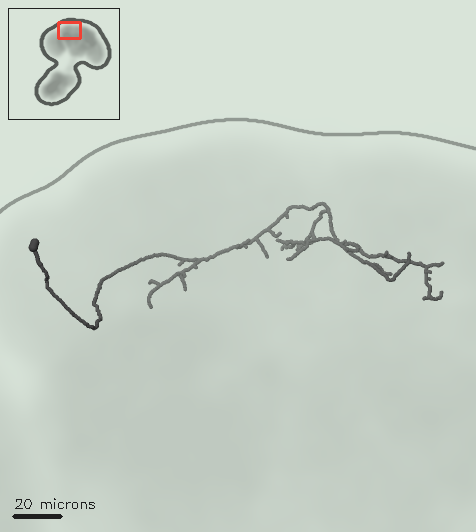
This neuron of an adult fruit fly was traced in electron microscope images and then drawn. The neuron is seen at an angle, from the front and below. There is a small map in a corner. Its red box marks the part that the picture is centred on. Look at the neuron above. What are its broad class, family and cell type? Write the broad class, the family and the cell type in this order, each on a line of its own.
central-brain intrinsic neuron
hemilineage SIPa1_ventral
CB4111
